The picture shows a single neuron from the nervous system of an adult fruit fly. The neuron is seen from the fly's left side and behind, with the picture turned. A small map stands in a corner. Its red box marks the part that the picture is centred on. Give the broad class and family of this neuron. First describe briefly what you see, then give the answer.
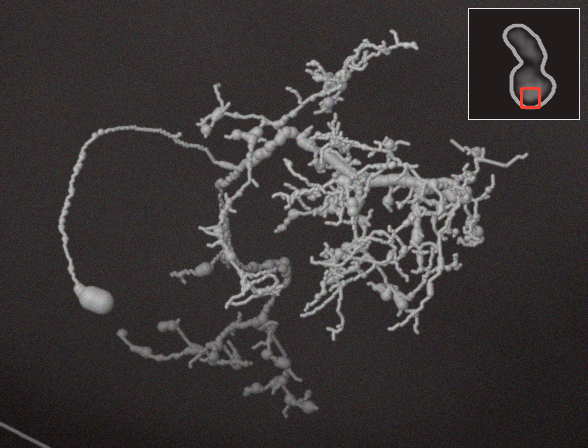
In this view it is about as wide as it is tall. Its broad class is central-brain intrinsic neuron. The family is hemilineage VLPd&p1_posterior.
